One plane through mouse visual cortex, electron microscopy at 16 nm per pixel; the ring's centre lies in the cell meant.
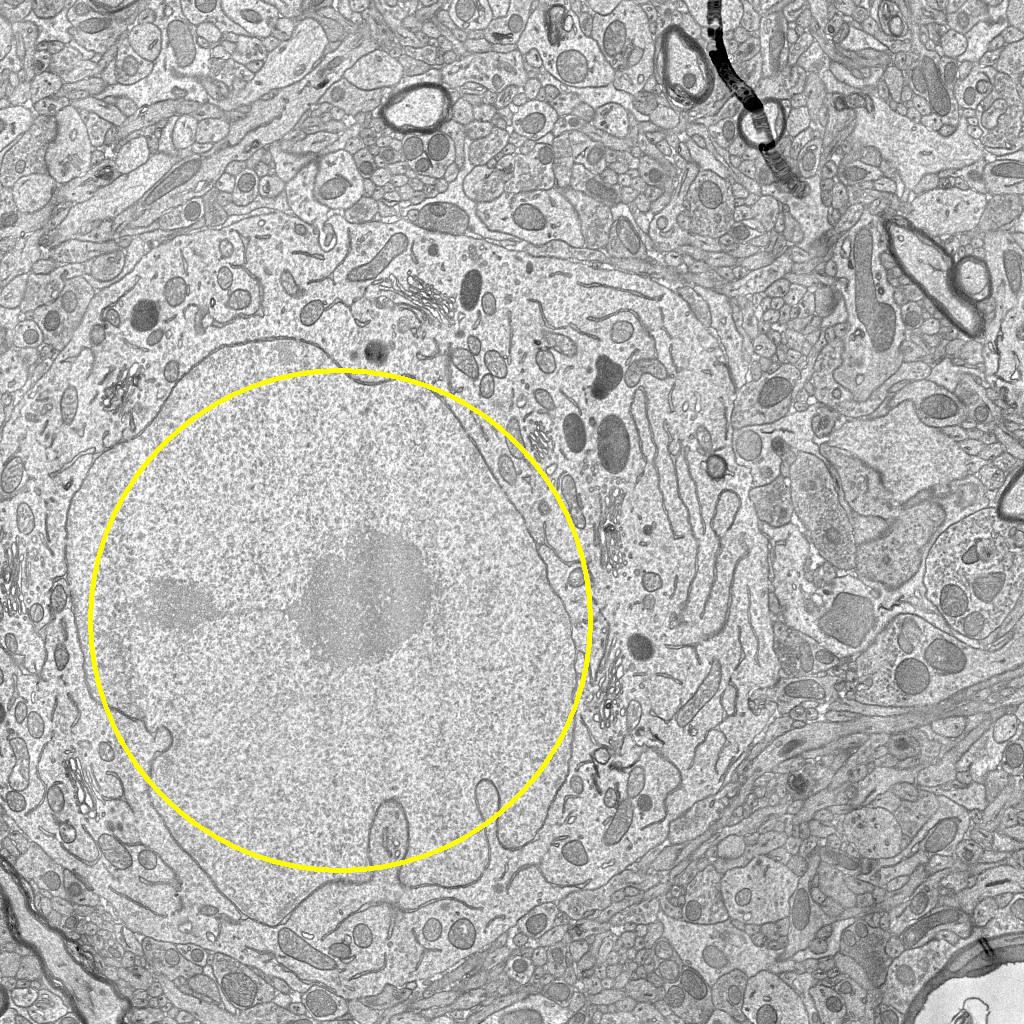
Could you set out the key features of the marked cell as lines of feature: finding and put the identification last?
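Size and shape: large, roughly round nucleus, wholly within the picture
Chromatin: pale, evenly dispersed, no dark clumps lining the envelope
Nuclear centre: rounded grey region, smaller grey patch to its left
Cytoplasm: several Golgi stacks at different places around the nucleus
Cell type: inhibitory neuron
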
